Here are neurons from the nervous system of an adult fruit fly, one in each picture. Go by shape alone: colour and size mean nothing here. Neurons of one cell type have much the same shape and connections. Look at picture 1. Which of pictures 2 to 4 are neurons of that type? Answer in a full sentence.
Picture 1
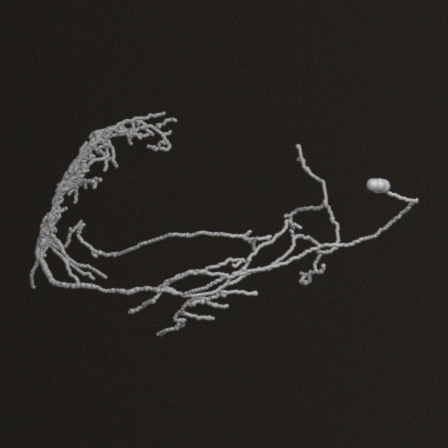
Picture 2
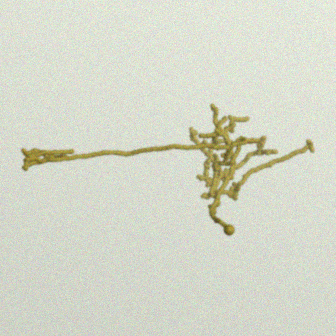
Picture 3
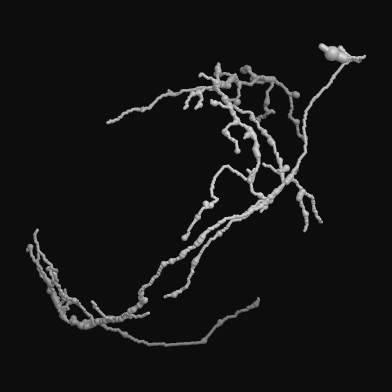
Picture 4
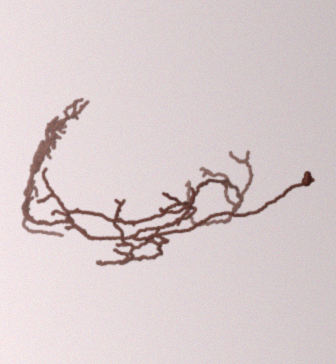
Picture 3 and picture 4 are of the same cell type.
